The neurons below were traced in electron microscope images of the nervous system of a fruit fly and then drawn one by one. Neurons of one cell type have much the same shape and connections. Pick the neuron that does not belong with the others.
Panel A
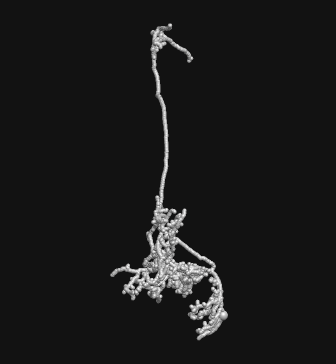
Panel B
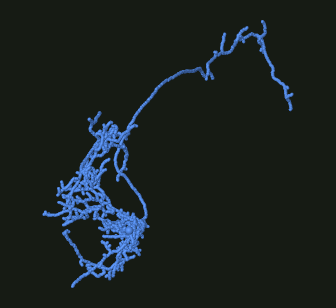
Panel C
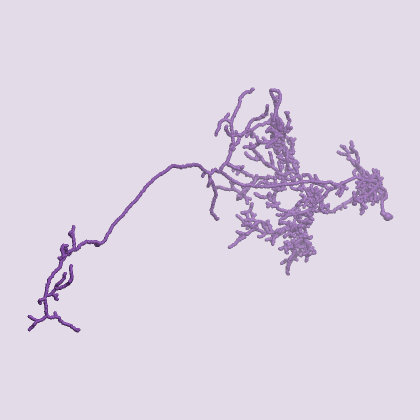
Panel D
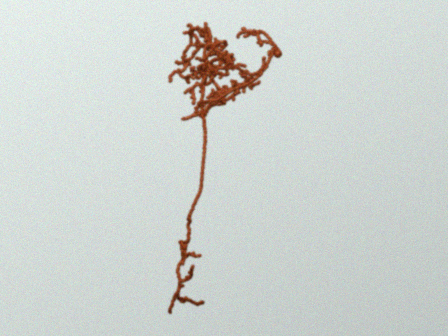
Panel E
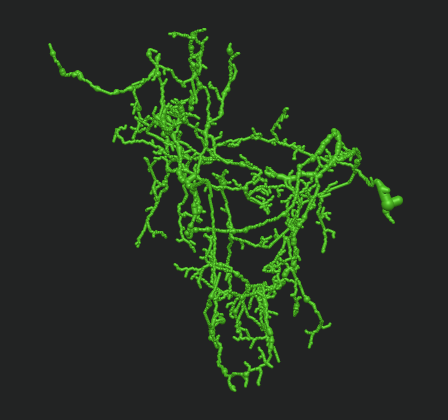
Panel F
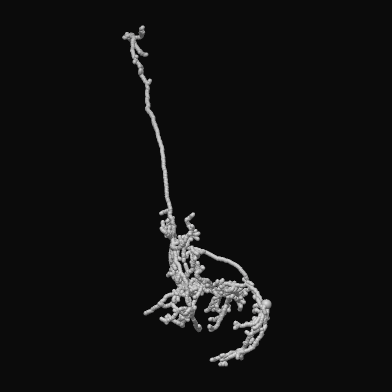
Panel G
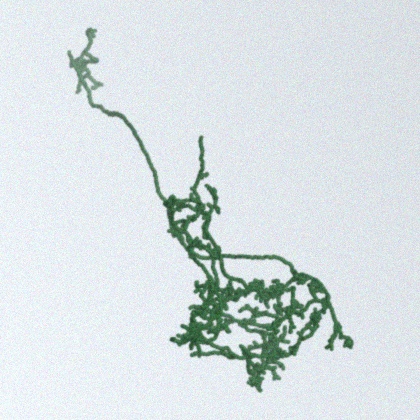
E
